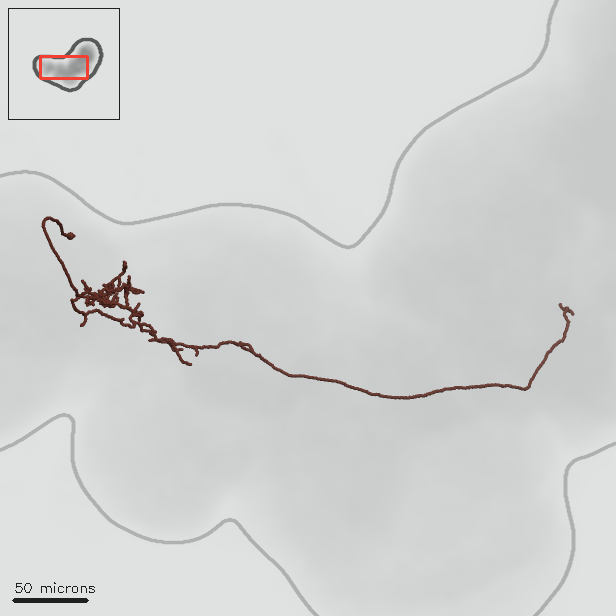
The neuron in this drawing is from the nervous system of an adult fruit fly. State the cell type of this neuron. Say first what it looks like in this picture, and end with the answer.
Its cell body lies on the left of the picture. By the scale bar it is about 350 microns wide in this view. This is an ascending neuron. The cell type is AN19B101.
